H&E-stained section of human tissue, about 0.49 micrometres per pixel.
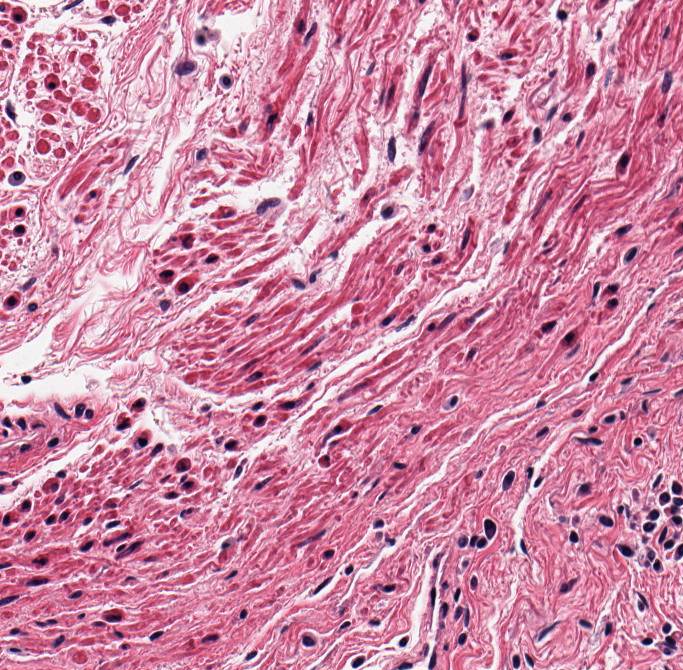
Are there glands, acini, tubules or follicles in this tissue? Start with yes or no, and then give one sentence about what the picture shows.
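No. No epithelium or glands are present anywhere in the field.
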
